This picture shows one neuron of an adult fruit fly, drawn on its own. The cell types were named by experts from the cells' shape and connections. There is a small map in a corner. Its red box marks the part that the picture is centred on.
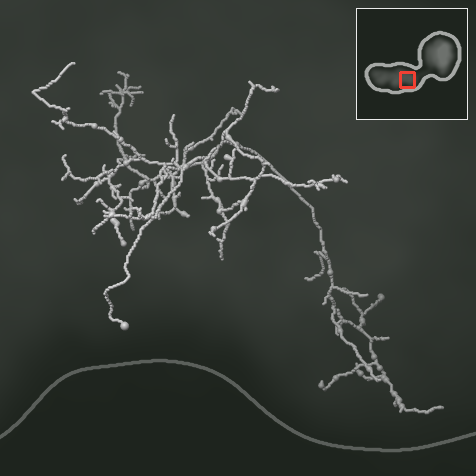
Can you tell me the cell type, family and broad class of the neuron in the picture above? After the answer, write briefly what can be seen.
Its cell type is IN12B069. The family is hemilineage 12B. This is a nerve-cord intrinsic neuron. Dozens of branch ends can be seen. In this view it is about as wide as it is tall.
